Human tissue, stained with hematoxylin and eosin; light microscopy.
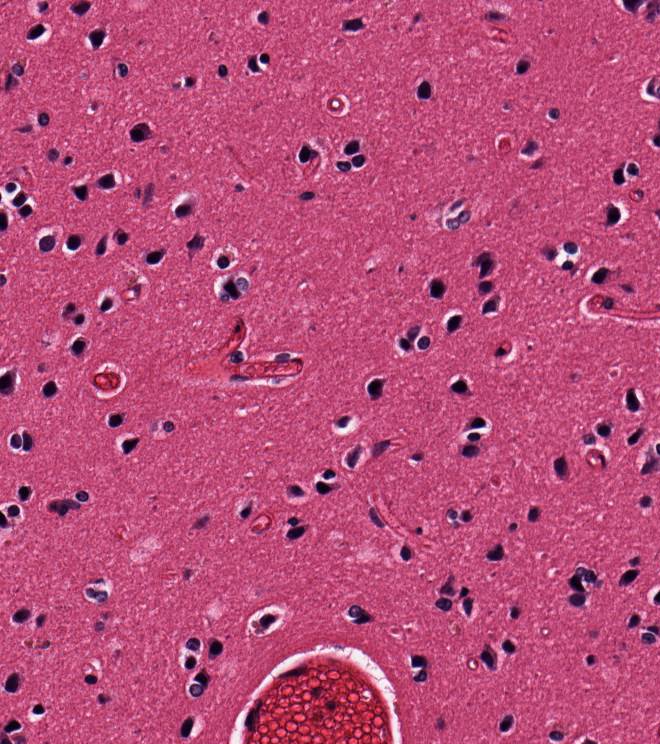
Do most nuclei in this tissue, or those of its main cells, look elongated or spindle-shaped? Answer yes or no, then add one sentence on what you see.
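No. Most nuclei are small, round and dark-staining, with little visible cytoplasm.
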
